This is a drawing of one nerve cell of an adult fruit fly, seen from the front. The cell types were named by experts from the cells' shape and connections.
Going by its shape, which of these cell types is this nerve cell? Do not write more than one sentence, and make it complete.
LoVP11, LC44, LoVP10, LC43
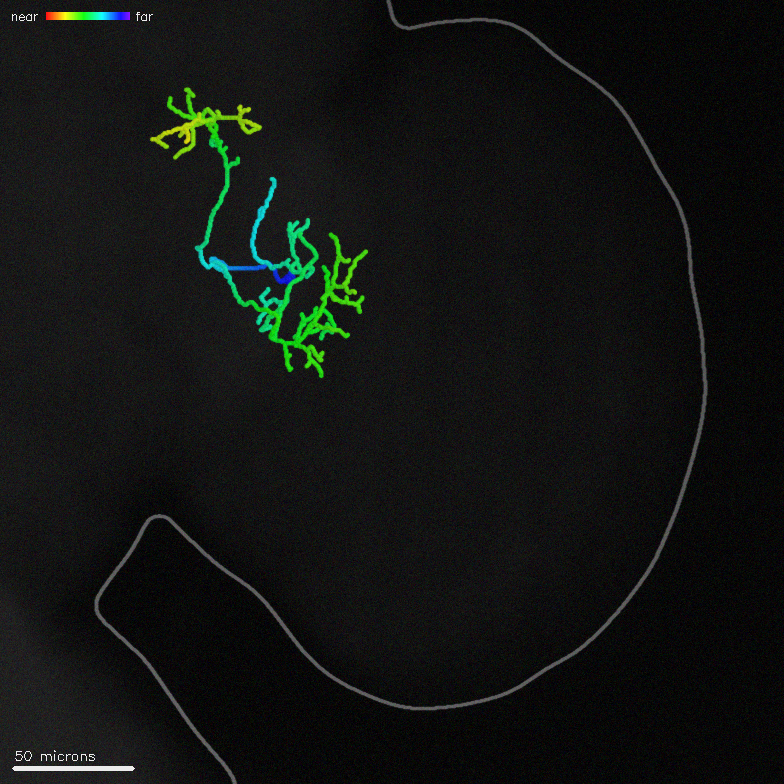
By its cell type, the nerve cell is LC44.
